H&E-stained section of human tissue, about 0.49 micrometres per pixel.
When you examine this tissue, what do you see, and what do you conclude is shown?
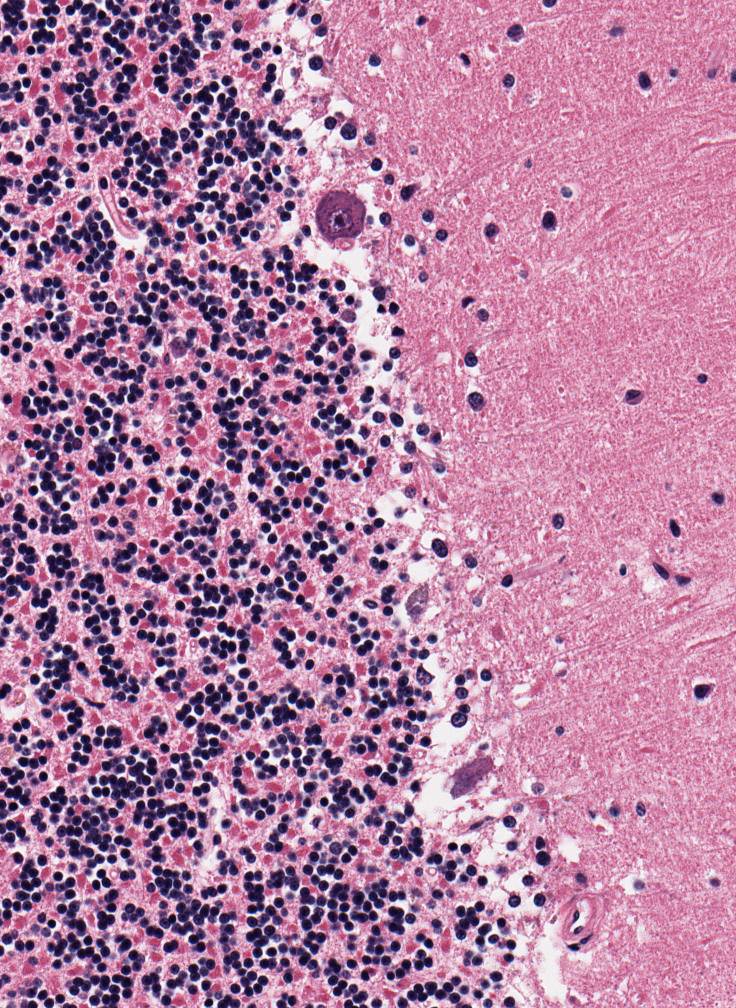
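First, the layout: a densely cellular, dark-staining layer at left, a pale pink, sparsely cellular layer at right. Second, the left layer: packed with very numerous granule cells, small round dark blue nuclei with barely any visible cytoplasm, among scattered pink nucleus-free islands. Third, the boundary: near its top, one large neuron with abundant purple cytoplasm, a round nucleus and a dark central nucleolus. Last, the name: cerebellum.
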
